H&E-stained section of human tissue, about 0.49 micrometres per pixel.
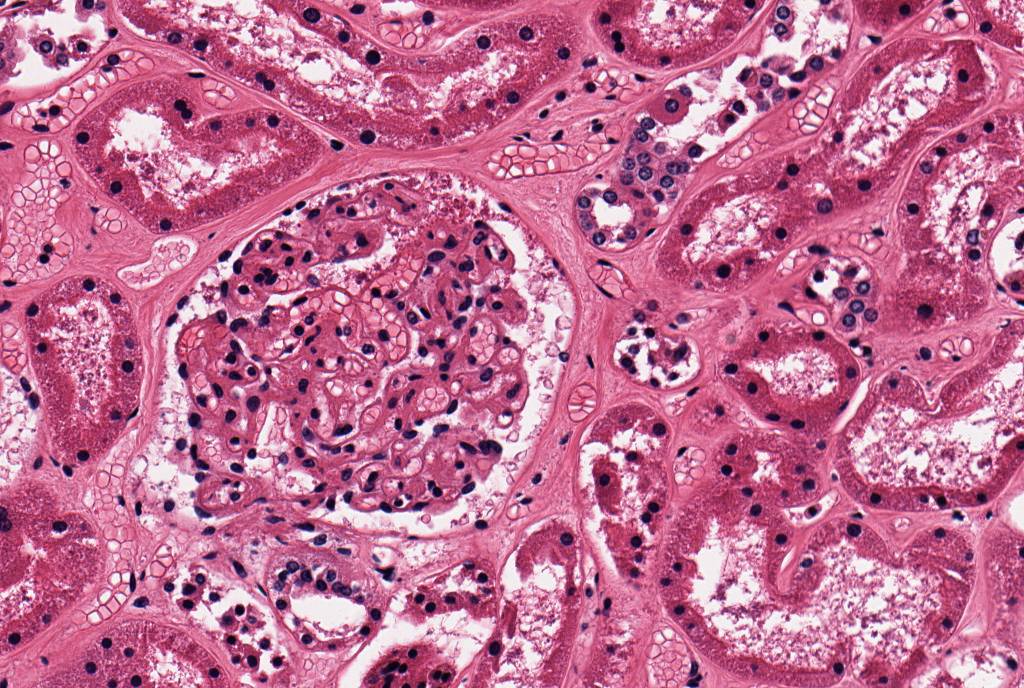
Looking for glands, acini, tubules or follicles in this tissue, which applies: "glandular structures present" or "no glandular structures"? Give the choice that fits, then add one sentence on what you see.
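Glandular structures present. A single round glomerulus lies left of centre, and the rest of the field is packed with cross-sections of tubules.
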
